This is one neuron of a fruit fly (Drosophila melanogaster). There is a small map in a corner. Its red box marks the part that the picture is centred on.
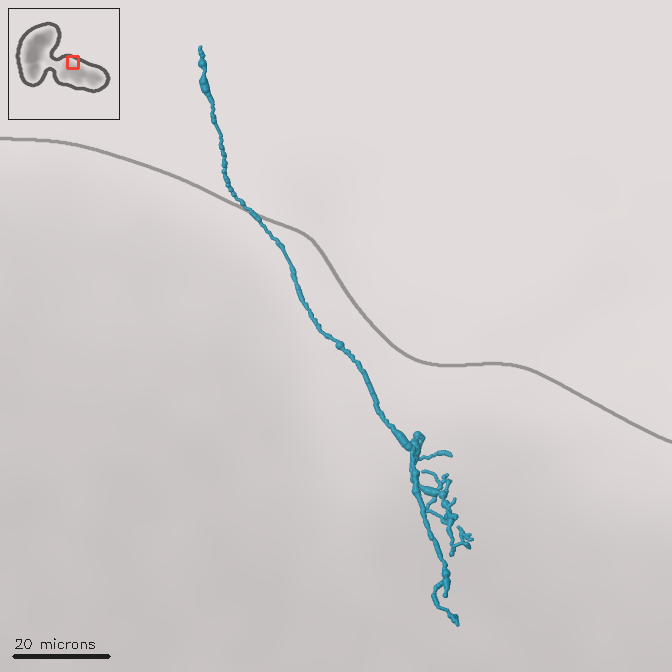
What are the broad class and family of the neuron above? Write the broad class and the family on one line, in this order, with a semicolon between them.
sensory neuron entering the nerve cord; class mechanosensory tactile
